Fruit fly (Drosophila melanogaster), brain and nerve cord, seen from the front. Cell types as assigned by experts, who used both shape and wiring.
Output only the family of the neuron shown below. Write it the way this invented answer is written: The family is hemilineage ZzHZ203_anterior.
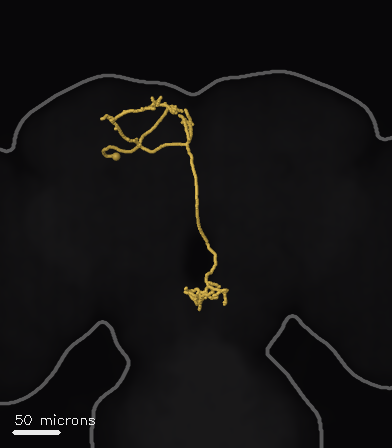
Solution: The family is hemilineage SMPpv2_dorsal.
